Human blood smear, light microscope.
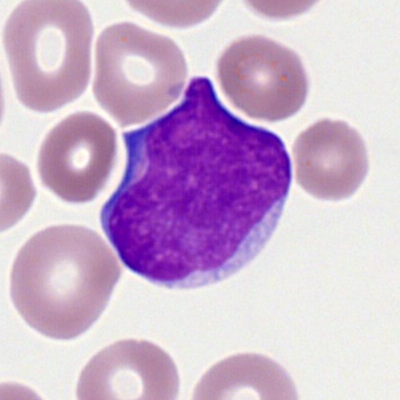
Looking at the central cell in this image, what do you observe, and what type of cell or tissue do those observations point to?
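The cell outline is irregular rather than round. A single small knob-like projection points upward from the top of the cell. The nucleus fills most of the cell, and no granules are visible in the cytoplasm. The cell is a myeloblast.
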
